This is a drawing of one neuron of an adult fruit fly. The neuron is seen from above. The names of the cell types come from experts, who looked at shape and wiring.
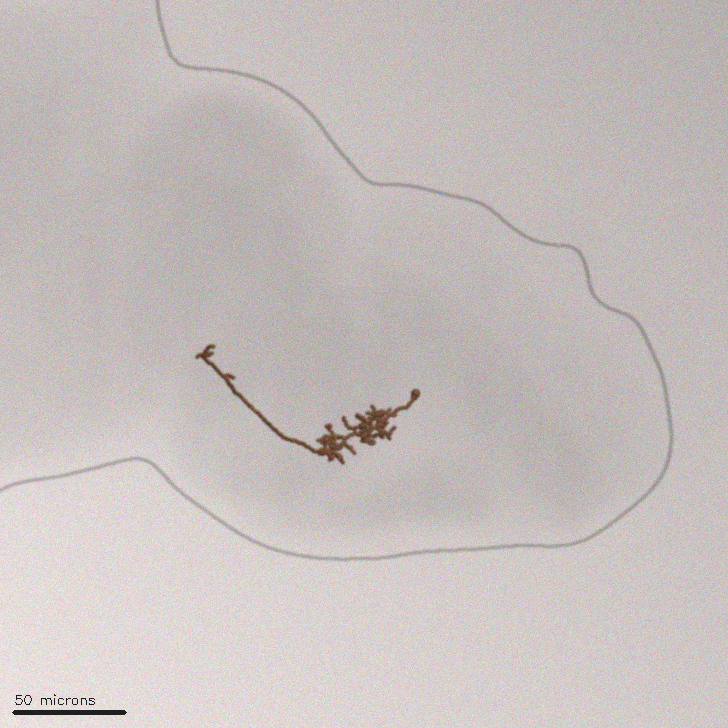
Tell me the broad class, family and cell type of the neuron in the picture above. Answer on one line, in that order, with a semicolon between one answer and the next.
optic-lobe intrinsic neuron; Tm; Tm12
